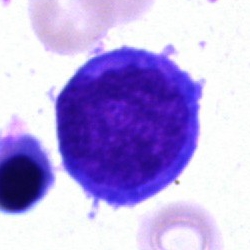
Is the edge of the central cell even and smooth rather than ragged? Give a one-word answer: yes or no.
No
